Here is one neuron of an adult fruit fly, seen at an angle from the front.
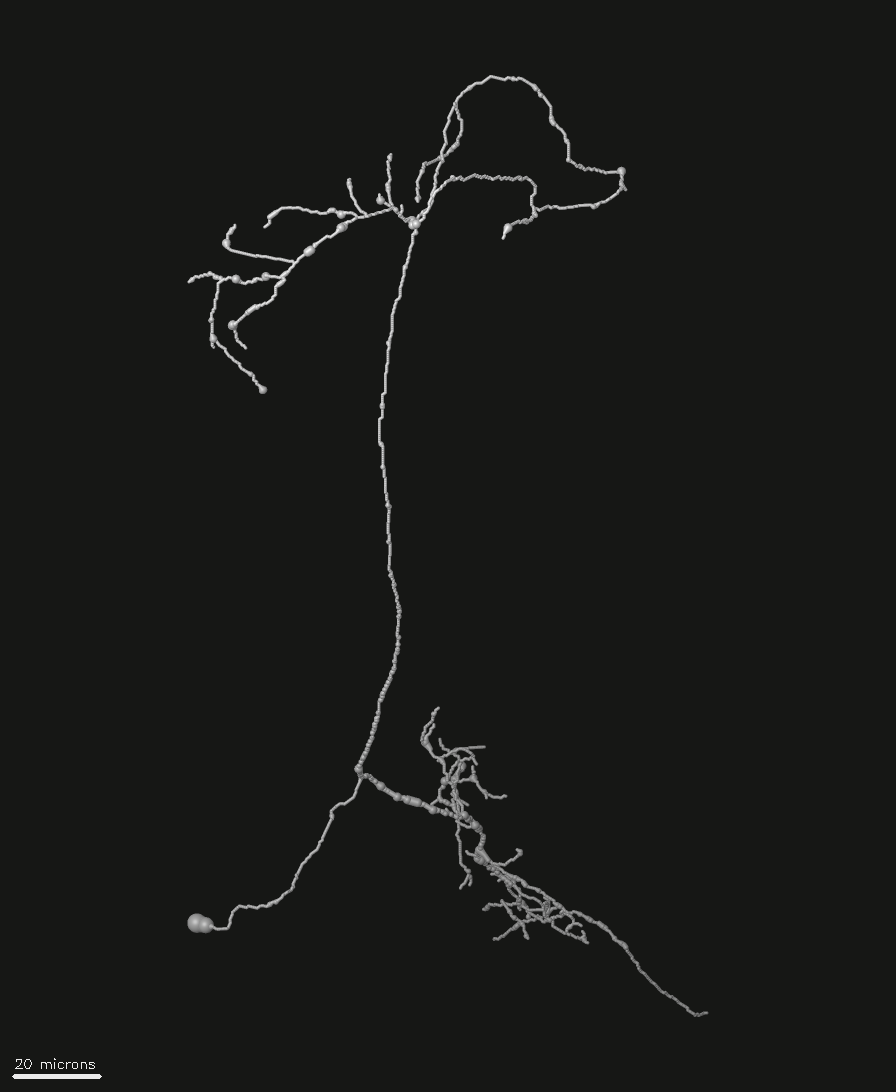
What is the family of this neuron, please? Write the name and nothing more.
hemilineage FLAa2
